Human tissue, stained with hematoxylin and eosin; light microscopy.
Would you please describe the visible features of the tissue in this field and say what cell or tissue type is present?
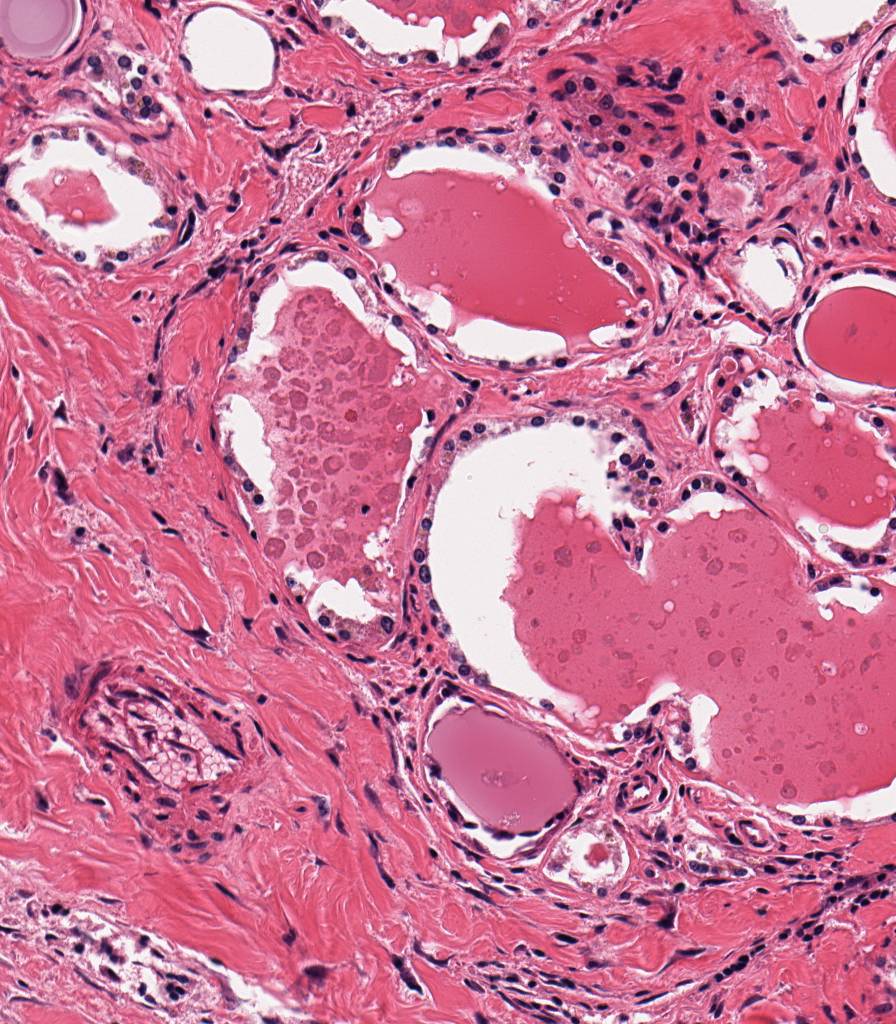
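Many dilated spaces, rounded to irregular, crowd the upper and right parts of the field; the left and lower parts are mostly solid fibrous tissue. A single layer of flattened to low cuboidal epithelial cells lines the spaces, and most are filled with homogeneous pink eosinophilic material. At the upper right, small dark round nuclei cluster in the stroma between the spaces. The tissue is thyroid.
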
